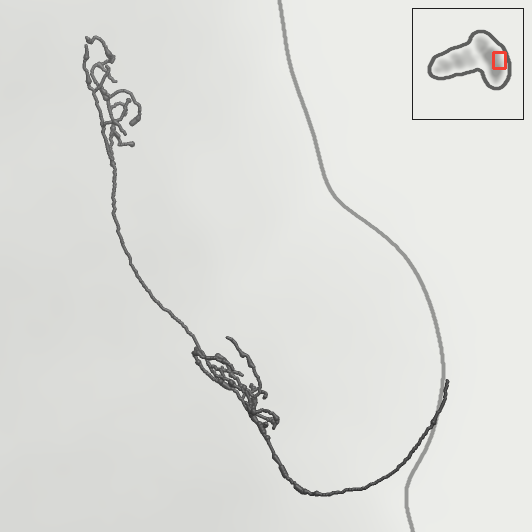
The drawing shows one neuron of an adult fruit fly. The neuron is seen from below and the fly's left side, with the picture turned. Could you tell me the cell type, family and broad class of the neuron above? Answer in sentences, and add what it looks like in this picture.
It is of cell type ORN_DP1m. Its family is called class olfactory. Its broad class is sensory neuron entering the brain. The drawing shows no cell body. In this view it is taller than it is wide.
